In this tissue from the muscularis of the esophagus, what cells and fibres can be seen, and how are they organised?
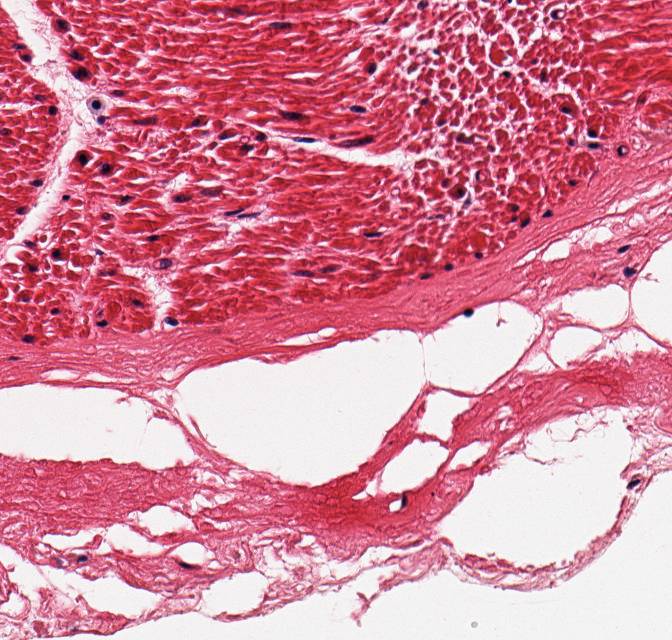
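Muscle fibres occupy the upper half of the field; fat with loose connective tissue occupies the lower half. In the upper left the fibres are cut lengthwise or obliquely; in the upper right they are cut across, as small rounded profiles. Muscle cytoplasm stains deep red, darker than the pink connective tissue beneath. The lower half contains few nuclei.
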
